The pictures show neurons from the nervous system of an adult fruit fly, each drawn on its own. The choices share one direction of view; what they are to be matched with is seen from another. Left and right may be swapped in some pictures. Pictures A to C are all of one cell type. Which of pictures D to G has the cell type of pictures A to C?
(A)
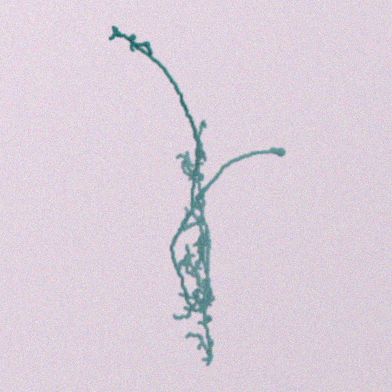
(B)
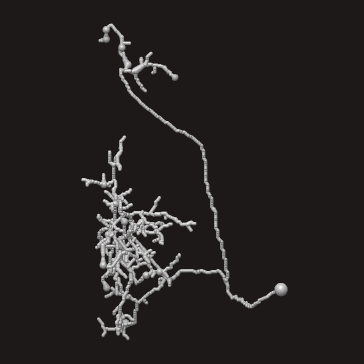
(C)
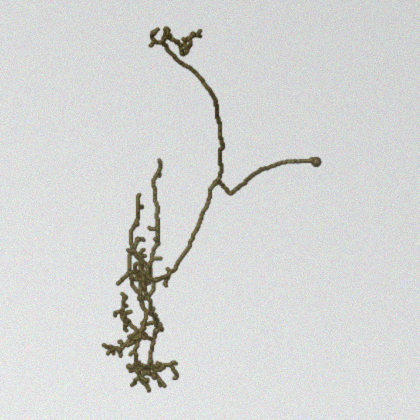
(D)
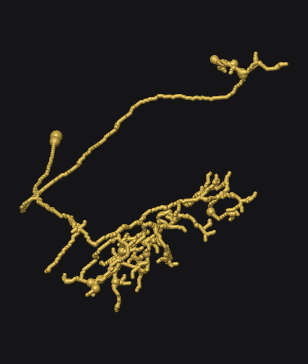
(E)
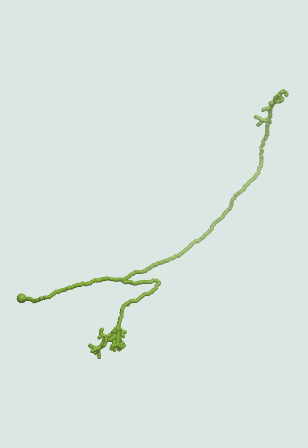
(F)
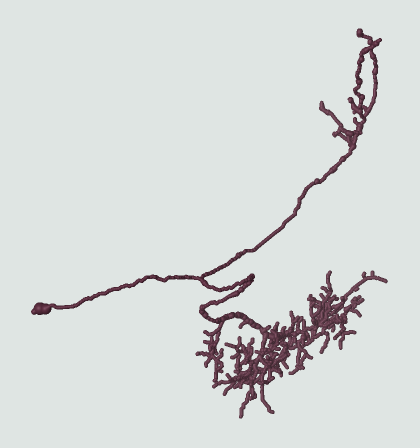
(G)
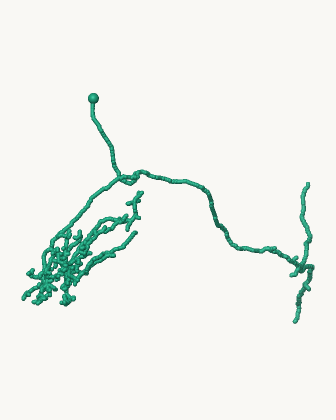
D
